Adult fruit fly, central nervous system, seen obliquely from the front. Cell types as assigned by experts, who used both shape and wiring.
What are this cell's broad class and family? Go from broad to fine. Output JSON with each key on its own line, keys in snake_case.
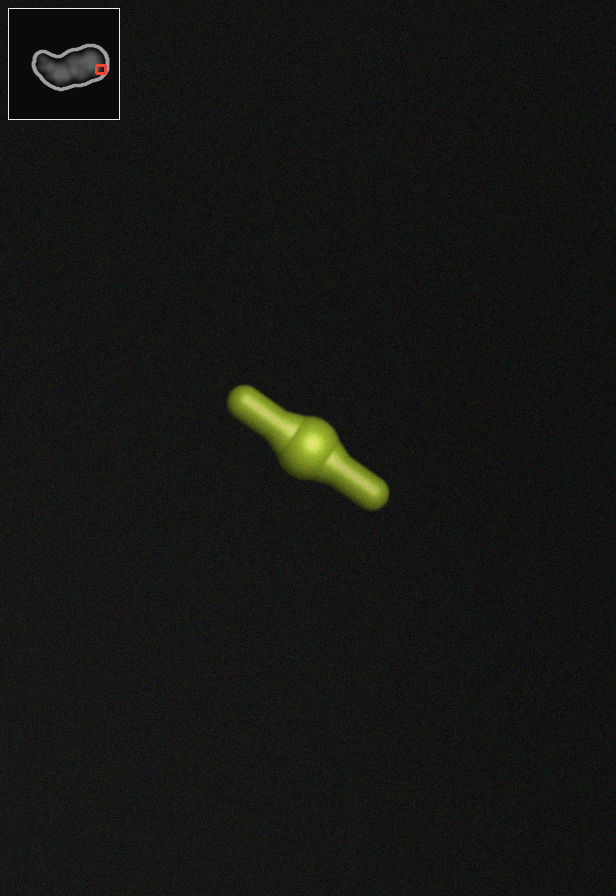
{
 "broad_class": "photoreceptor or other optic-lobe sensory neuron",
 "family": "class visual"
}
